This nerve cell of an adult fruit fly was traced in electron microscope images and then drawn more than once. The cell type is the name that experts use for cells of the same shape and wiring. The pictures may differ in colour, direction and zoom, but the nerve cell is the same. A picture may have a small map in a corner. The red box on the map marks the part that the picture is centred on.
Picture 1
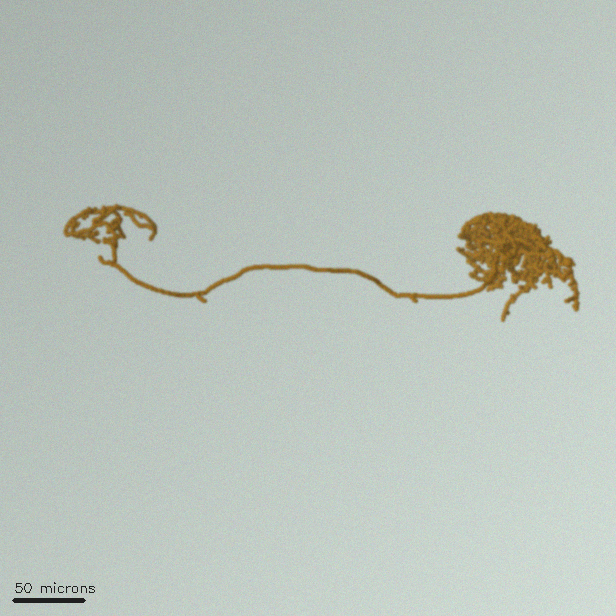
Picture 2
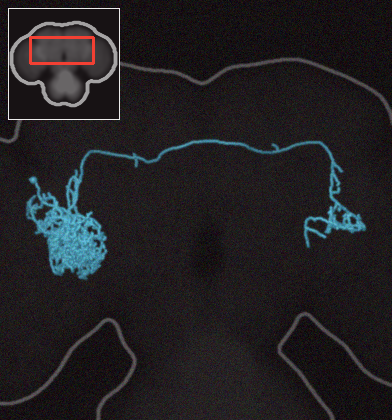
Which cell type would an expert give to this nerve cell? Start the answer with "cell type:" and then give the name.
cell type: AVLP162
